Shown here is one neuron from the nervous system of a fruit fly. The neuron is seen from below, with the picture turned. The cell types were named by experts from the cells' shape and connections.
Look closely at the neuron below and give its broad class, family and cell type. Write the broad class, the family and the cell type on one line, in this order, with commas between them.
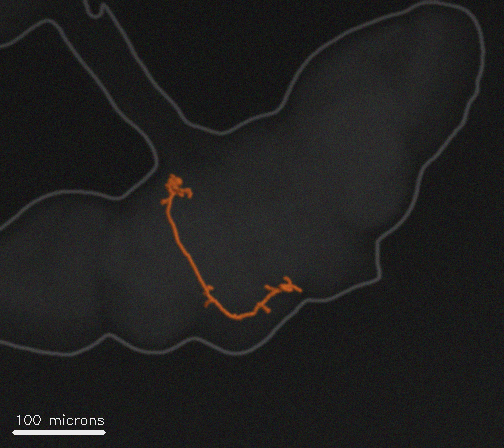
central-brain intrinsic neuron, class Kenyon Cell, KCg-m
